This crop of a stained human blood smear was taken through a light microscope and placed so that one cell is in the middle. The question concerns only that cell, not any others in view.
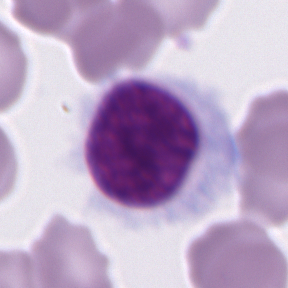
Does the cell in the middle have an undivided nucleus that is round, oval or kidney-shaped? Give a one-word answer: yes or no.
Yes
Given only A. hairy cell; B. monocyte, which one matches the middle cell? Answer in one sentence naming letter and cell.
Option A is the correct selection, for the cell at the centre is a hairy cell.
